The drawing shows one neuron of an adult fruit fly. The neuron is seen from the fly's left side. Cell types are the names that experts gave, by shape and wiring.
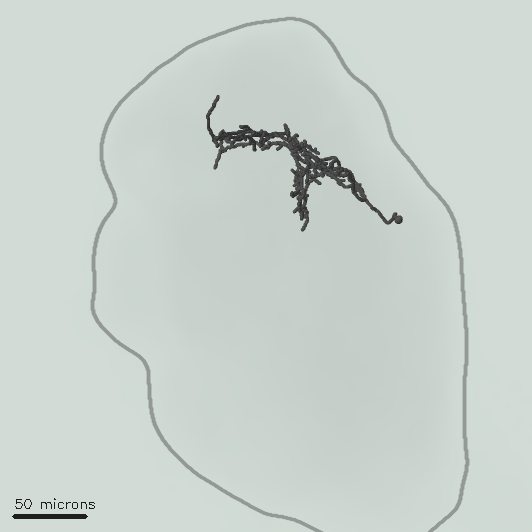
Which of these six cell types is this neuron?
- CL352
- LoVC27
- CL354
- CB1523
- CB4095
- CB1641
CL354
